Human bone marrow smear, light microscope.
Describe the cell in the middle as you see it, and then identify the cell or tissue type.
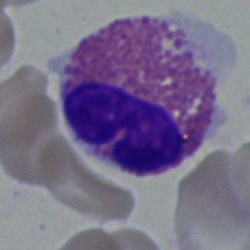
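Here the nucleus is indented into a kidney-like shape and sits in the lower part of the cell. Coarse purple granules crowd the cytoplasm. Among them, in the upper right of the cytoplasm, lie a few small clear spots. The cell is an eosinophil.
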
